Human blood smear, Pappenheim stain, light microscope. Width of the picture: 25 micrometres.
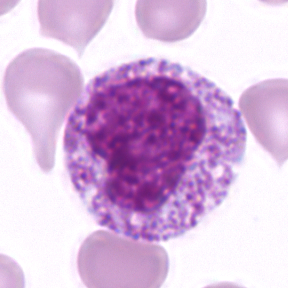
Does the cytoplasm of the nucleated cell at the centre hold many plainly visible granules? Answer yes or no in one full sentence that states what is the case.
Yes, within its cytoplasm there are many visible granules.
